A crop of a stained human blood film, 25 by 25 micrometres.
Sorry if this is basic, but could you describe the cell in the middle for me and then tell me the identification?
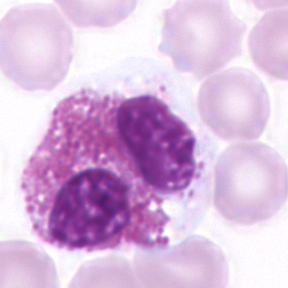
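I see two lobes of the nucleus, one to the upper right and the other to the lower left. Their chromatin looks dark purple and clumped. Coarse reddish-pink granules pack the cytoplasm, most densely on the left, while toward the upper right it is paler, with few granules. This one is an eosinophil.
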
